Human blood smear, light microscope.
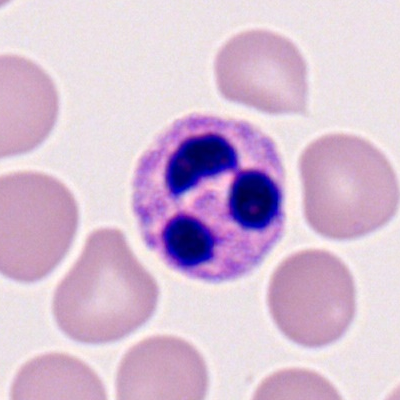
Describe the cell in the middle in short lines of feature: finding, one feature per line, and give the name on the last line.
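Nucleus: divided into three separate lobes
Lobe arrangement: rough triangle around the cell centre
Cytoplasm colour: pale pinkish-lilac
Granules: fine, lilac, filling the cytoplasm
Name: segmented neutrophil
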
